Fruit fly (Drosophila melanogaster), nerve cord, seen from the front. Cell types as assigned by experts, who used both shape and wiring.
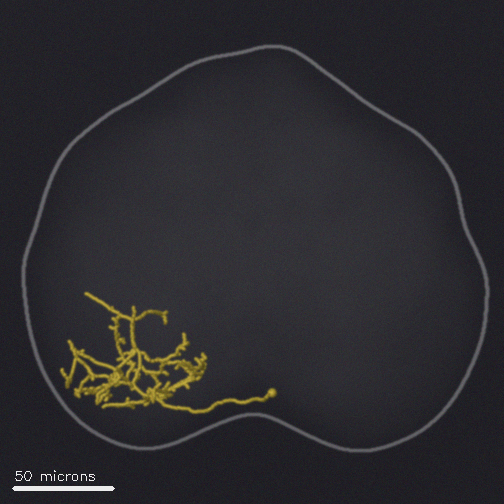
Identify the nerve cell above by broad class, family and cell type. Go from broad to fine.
nerve-cord intrinsic neuron; hemilineage 13B; IN13B032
